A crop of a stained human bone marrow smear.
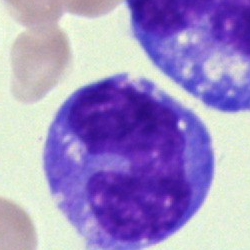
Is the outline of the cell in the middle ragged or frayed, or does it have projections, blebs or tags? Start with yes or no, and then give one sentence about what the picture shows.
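No. The cell outline is roughly round with a smooth edge.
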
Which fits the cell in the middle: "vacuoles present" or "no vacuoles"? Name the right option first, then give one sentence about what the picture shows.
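Vacuoles present. A few small clear vacuoles lie in the cytoplasm on the left side of the cell.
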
